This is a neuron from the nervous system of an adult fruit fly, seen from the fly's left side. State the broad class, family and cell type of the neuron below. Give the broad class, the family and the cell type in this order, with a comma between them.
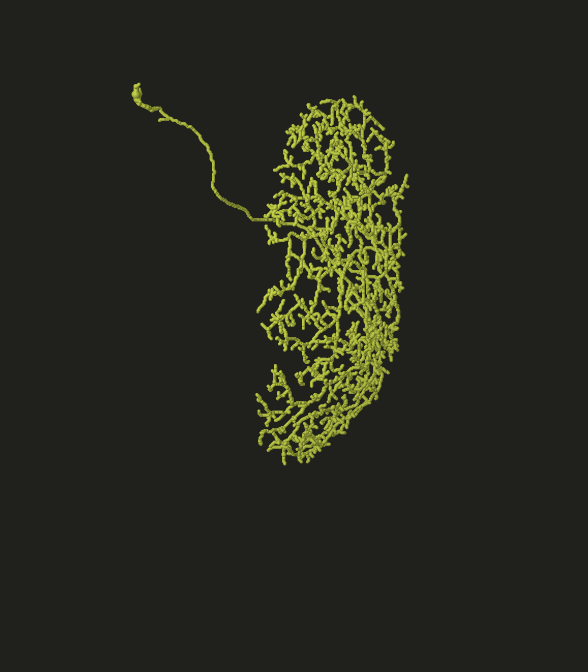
optic-lobe intrinsic neuron, Li, Li11a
